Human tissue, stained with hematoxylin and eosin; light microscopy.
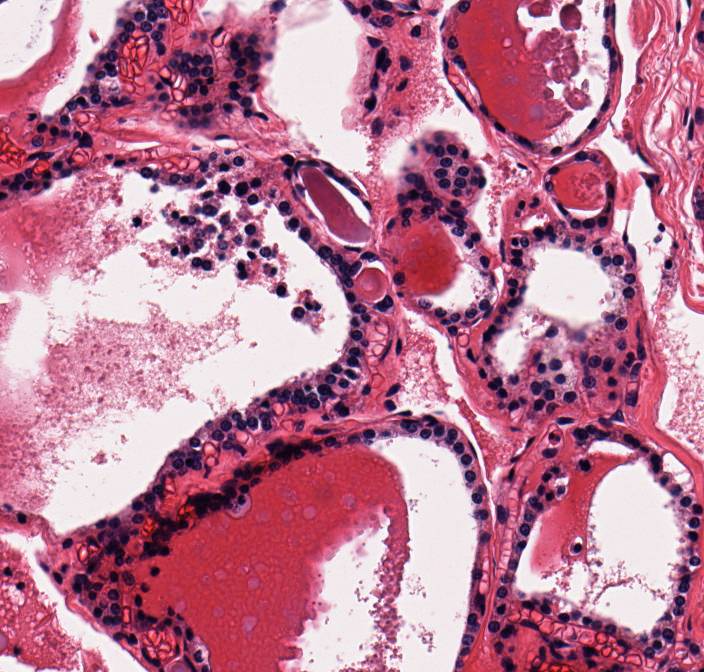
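Thyroid, haematoxylin and eosin stained section. Rounded to irregular spaces of varied size fill the field, each lined by a single layer of cuboidal cells with round, dark nuclei. Broad ones on the left hold pale pink, finely granular material. Thin pink stroma separates them, with a wavy fibrous band along the right edge.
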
